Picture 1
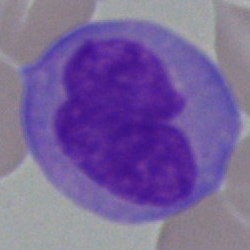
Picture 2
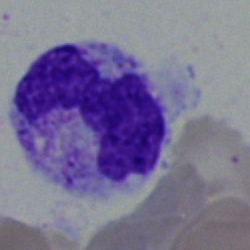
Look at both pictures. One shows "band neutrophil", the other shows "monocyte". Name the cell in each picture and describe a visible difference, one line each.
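Picture 1 – monocyte. No granules can be seen in the cytoplasm.
Picture 2 – band neutrophil. Fine pink-purple granules are scattered through the cytoplasm.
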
